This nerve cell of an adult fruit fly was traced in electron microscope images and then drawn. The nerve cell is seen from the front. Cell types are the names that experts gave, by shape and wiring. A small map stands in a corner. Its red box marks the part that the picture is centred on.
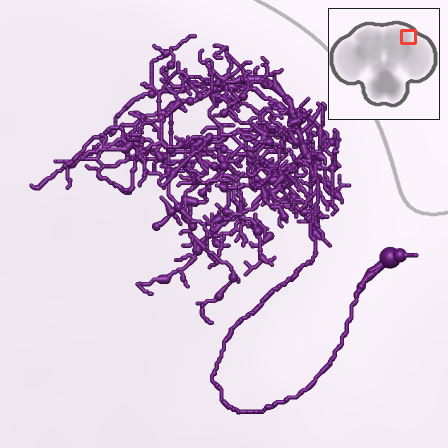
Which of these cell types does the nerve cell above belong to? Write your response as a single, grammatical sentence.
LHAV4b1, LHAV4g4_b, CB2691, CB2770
Within the cell type CB2691 sits this nerve cell.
